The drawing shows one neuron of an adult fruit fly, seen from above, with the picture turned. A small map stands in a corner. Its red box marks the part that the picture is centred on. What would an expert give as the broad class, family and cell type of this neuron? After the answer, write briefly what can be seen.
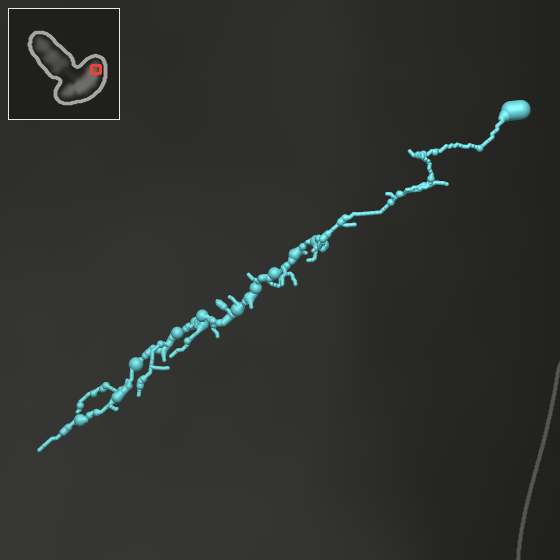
Its broad class is optic-lobe intrinsic neuron. The family is Dm. Its cell type is Dm3c. It lies in the brain. Its cell body lies at the upper right of the picture.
